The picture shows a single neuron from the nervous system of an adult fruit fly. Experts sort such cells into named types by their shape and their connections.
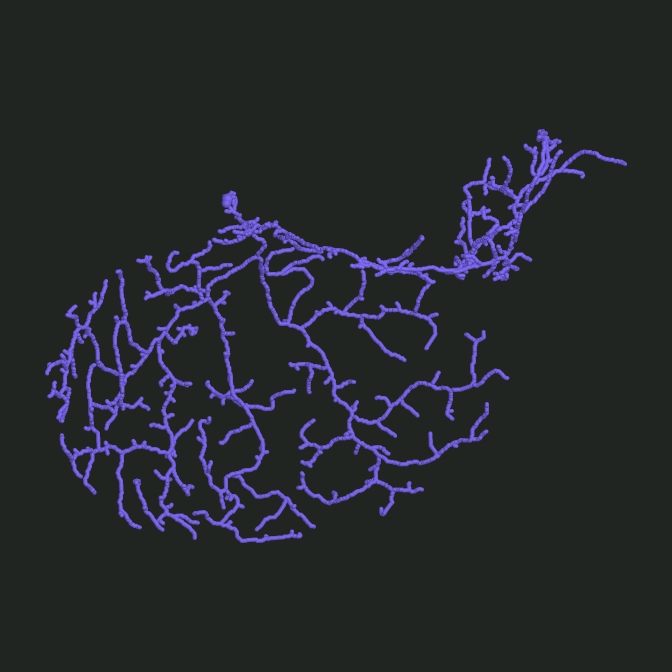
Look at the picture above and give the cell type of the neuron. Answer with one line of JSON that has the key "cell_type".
{"cell_type": "aMe17b"}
